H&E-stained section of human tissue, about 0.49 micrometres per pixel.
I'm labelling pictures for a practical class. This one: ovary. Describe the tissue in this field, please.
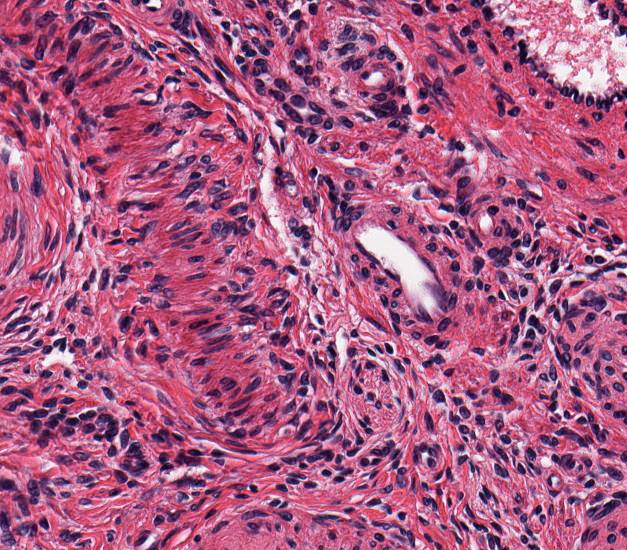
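Densely packed spindle cells occupy most of the field, arranged in interlacing and whorled bundles, with pink, fibrillary cytoplasm. Stromal cell nuclei are elongated and dark-staining, lying along the direction of the bundles. A single gland, cut in part, lies at the top right corner.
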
